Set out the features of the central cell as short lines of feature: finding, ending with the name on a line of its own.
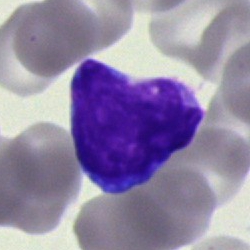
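Outline: irregular and angular, roughly a triangle
Nucleus: takes up nearly the whole cell
Cytoplasm: just a thin blue rim, mainly along the lower left edge
Chromatin: dark purple and dense, a few small paler patches
Name: blast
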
